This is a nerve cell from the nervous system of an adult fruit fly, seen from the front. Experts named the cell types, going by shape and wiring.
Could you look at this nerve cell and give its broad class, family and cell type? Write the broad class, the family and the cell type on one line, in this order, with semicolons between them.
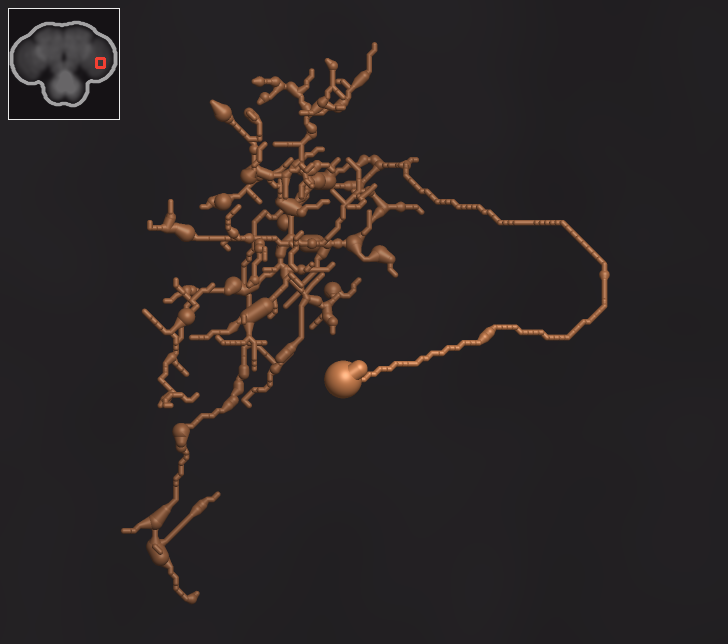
optic-lobe intrinsic neuron; Cm; Cm6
